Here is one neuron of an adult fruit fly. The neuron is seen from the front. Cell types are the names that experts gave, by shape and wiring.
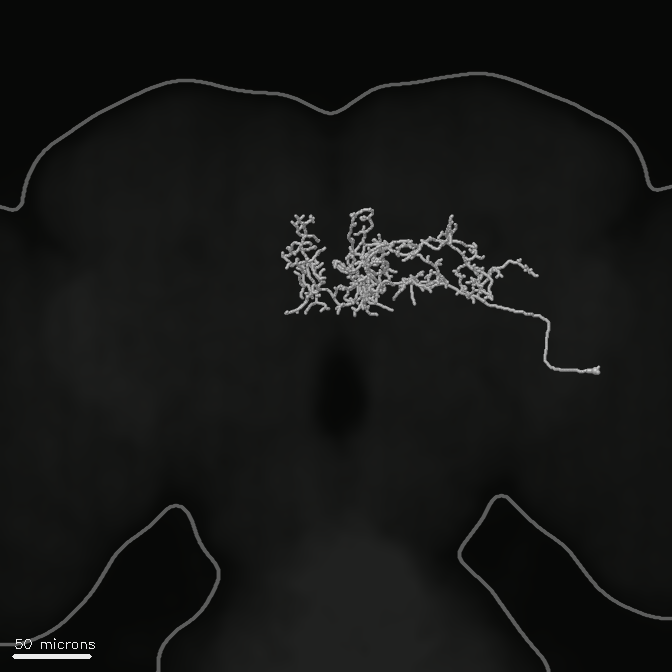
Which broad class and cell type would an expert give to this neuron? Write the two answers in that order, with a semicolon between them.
central-brain intrinsic neuron; IB120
